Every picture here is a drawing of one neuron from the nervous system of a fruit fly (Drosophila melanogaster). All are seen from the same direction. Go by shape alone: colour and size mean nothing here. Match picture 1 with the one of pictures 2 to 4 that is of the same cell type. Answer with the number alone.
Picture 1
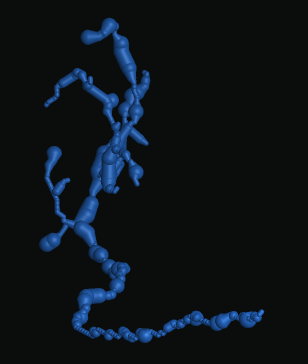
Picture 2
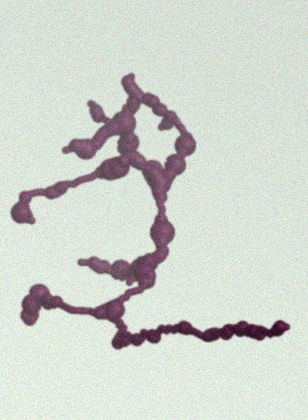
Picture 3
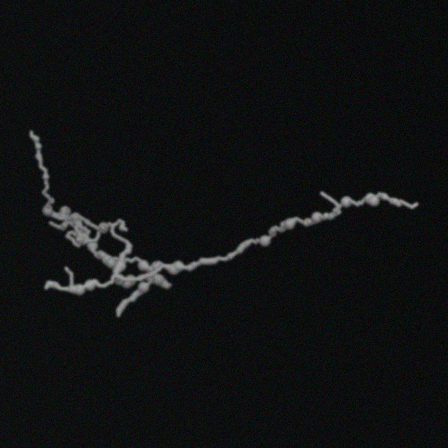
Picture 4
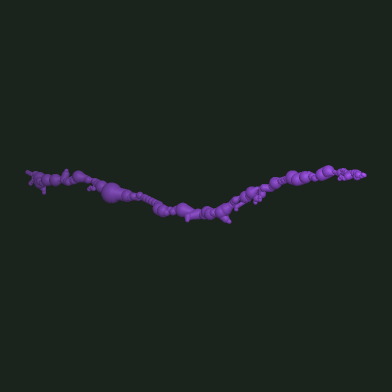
2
